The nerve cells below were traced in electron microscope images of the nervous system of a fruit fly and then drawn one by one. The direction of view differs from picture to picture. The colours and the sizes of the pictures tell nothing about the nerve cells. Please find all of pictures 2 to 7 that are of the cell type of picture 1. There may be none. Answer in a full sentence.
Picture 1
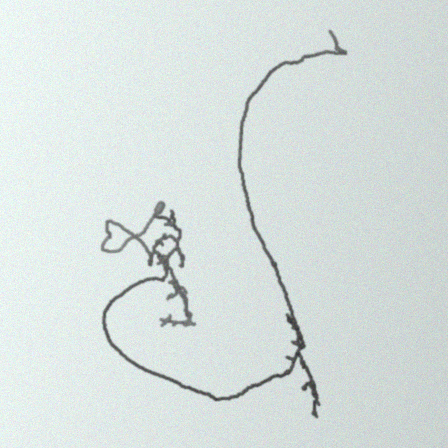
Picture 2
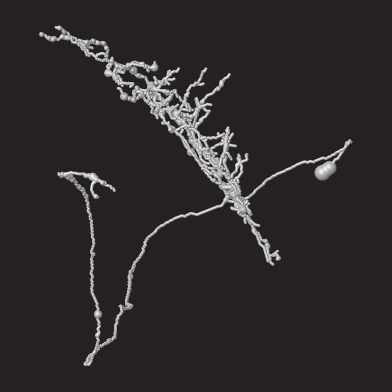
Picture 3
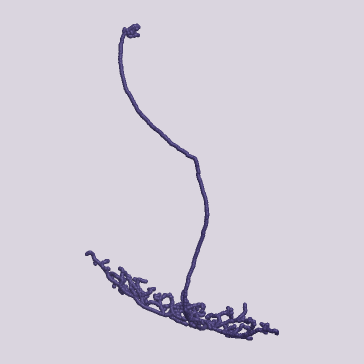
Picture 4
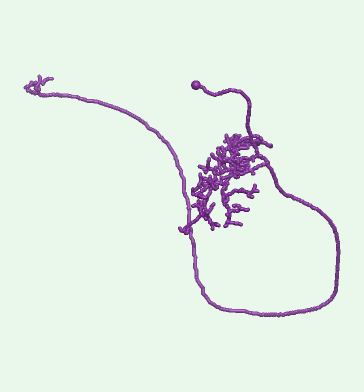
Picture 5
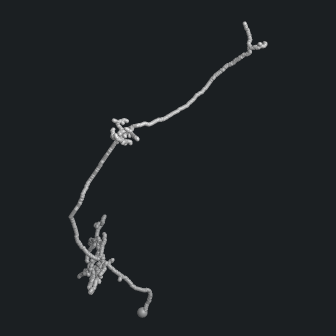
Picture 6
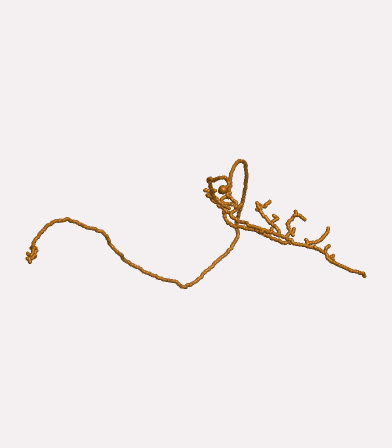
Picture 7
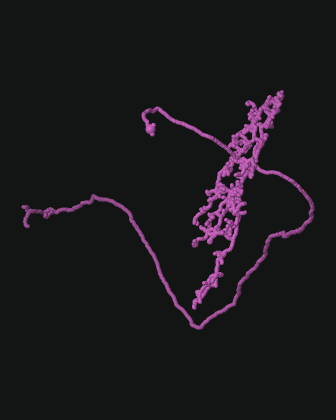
Picture 5 is of the same cell type.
